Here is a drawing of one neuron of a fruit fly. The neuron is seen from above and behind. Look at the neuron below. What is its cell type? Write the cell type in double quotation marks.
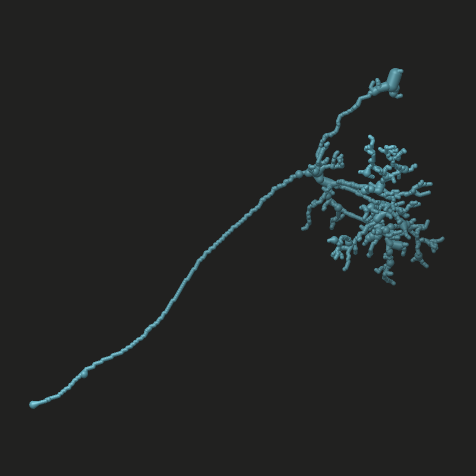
"Lawf1"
